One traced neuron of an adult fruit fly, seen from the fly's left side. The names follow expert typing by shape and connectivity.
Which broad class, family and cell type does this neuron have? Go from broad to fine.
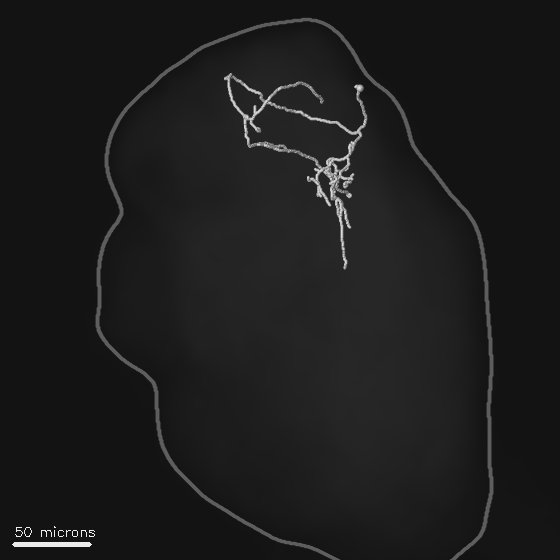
central-brain intrinsic neuron; hemilineage DL1_dorsal; LHPV5b3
